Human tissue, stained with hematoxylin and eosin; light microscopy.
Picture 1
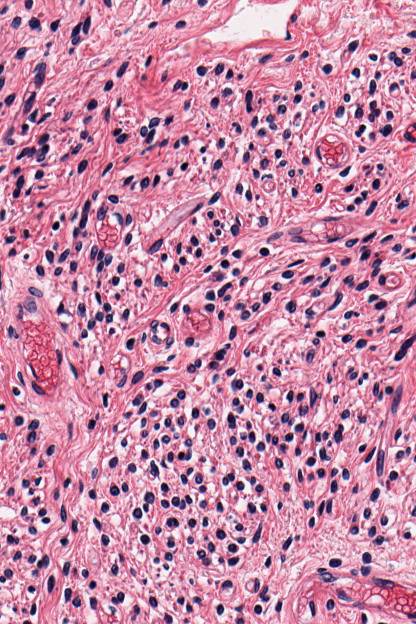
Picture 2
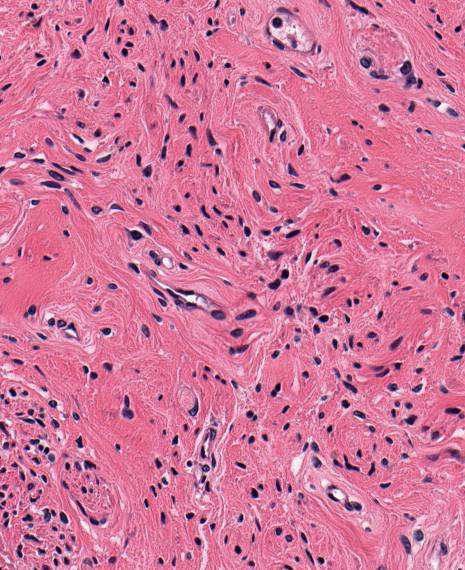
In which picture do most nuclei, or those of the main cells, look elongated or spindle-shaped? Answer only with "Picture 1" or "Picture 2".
Picture 2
